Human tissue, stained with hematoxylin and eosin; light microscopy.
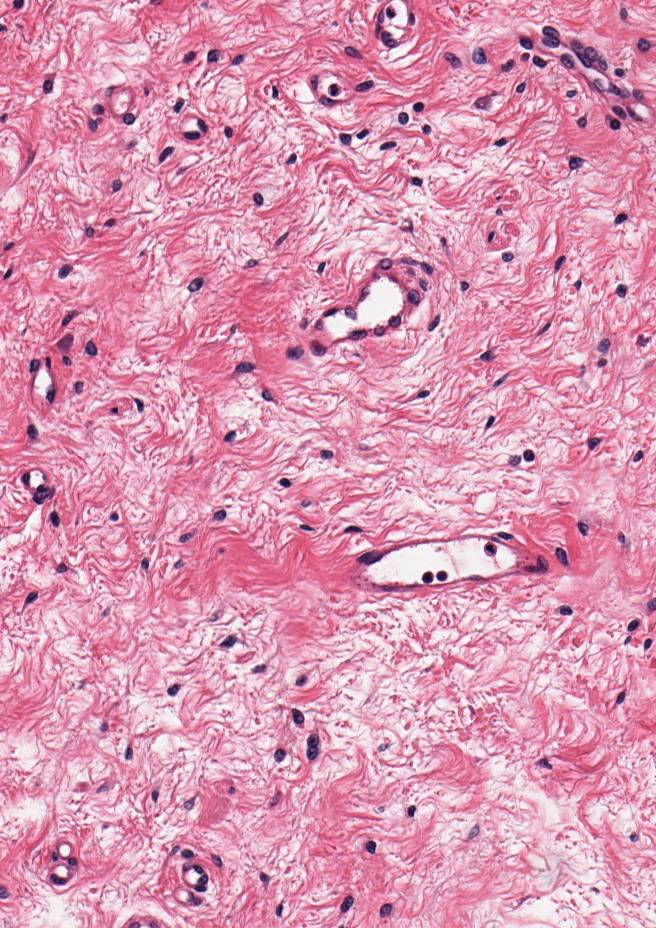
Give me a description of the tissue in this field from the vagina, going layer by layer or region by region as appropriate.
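First, the fibres: wavy collagen fills the whole field, running in random directions with no organised fascicles. Second, their texture: pale and wispy, with small clear spaces between them. Third, nuclei: small, dark, oval to spindle-shaped and uniform, scattered sparsely and fairly evenly through the stroma.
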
